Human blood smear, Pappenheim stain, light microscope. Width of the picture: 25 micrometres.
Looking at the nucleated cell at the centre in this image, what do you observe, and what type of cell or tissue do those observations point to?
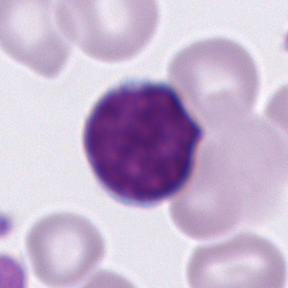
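First, the nucleus: round in outline, about 10 micrometres across, and filling nearly the whole cell. Second, the chromatin, which is dense, dark purple and coarsely clumped. Third, the cytoplasm, reduced to a very thin rim at the edge of the nucleus and showing no granules. Last comes the name: typical lymphocyte.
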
